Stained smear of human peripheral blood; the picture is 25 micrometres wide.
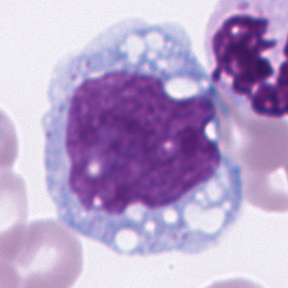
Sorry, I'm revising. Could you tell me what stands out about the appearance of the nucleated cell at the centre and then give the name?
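Look at the nucleus: it's one large irregular mass, not split into lobes. Its chromatin is fine and lacy, with no coarse dark clumps. The cytoplasm is a pale greyish blue, and lots of clear round vacuoles sit in it. That's a monocyte.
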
